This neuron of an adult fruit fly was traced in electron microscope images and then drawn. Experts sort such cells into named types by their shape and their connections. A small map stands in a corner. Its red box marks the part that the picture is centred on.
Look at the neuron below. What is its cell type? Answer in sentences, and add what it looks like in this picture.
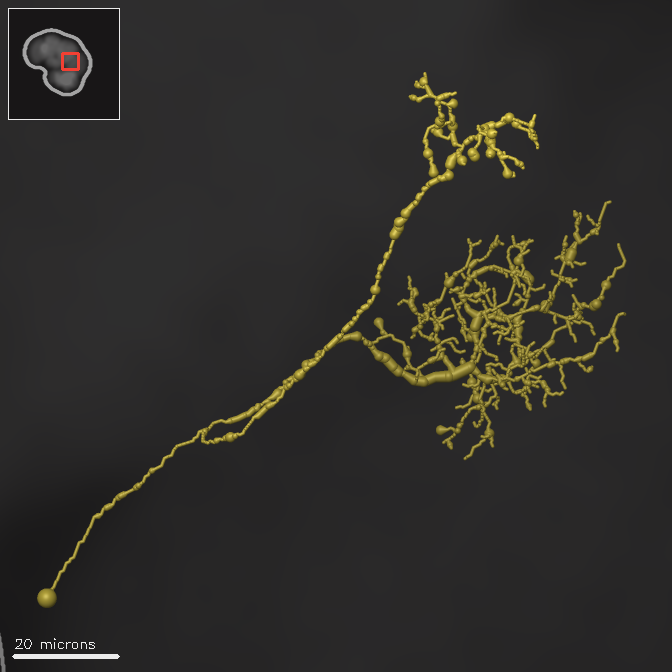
The cell type is LC15. Its broad class is visual projection neuron. The cell body can be seen at the lower left of the picture. From left to right in the picture it spans about 110 microns. The picture shows dozens of branch ends.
